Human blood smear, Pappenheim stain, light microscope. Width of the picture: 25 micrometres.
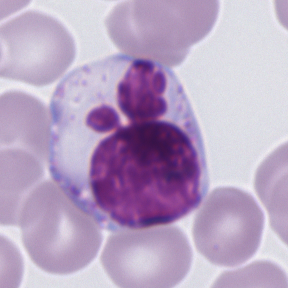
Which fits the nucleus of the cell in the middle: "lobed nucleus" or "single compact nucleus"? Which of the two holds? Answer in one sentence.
Rather than one mass, the nucleus consists of distinct lobes.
